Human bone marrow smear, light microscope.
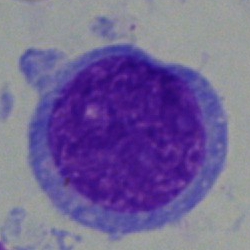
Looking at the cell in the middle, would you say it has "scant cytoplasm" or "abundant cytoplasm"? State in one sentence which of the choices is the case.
Most of the cell is filled by the nucleus.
